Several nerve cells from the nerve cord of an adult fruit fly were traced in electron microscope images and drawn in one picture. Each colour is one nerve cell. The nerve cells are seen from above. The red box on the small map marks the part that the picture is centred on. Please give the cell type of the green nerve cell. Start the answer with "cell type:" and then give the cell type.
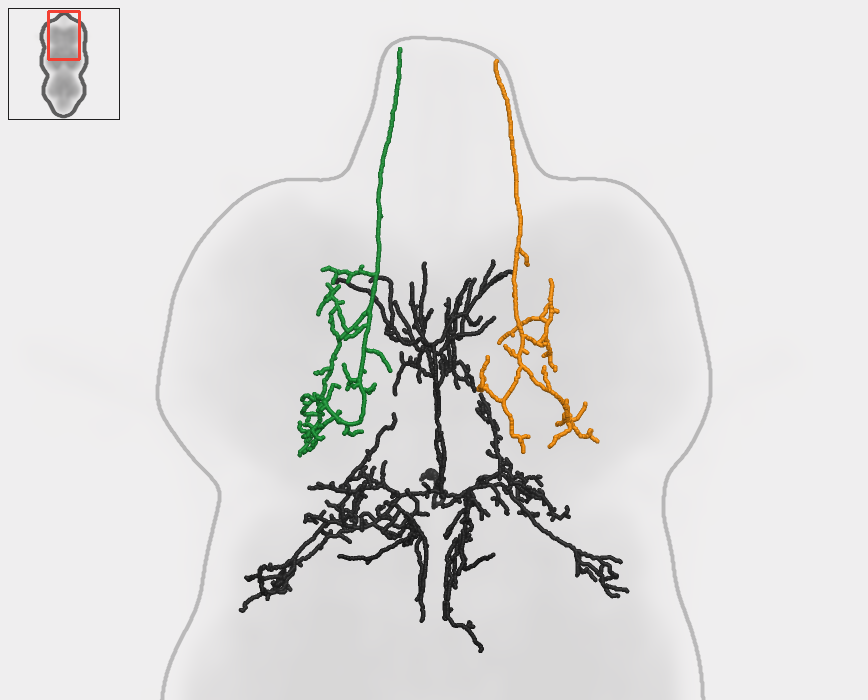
cell type: DNge125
